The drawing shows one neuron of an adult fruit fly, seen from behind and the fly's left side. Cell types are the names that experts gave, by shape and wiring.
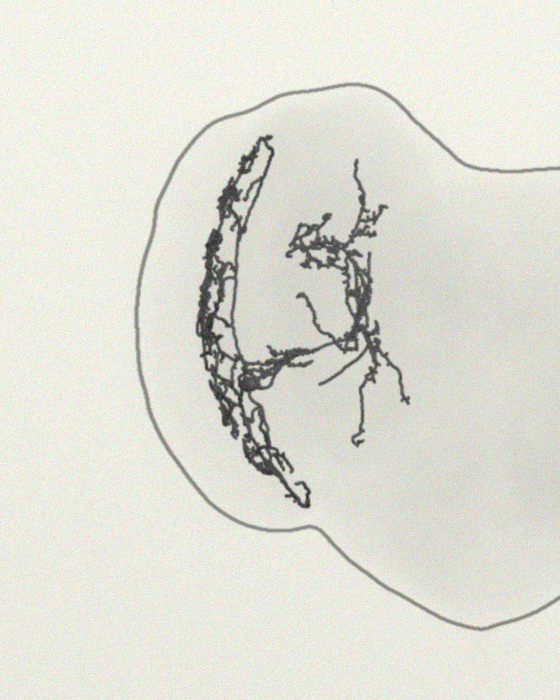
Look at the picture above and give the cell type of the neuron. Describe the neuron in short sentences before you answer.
Dozens of branch ends can be seen. In this view it is taller than it is wide. Its broad class is visual centrifugal neuron. It is of cell type MeVC22.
